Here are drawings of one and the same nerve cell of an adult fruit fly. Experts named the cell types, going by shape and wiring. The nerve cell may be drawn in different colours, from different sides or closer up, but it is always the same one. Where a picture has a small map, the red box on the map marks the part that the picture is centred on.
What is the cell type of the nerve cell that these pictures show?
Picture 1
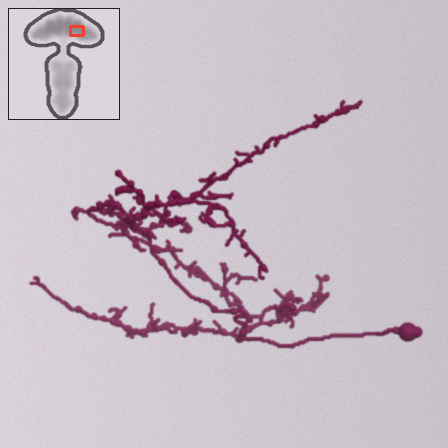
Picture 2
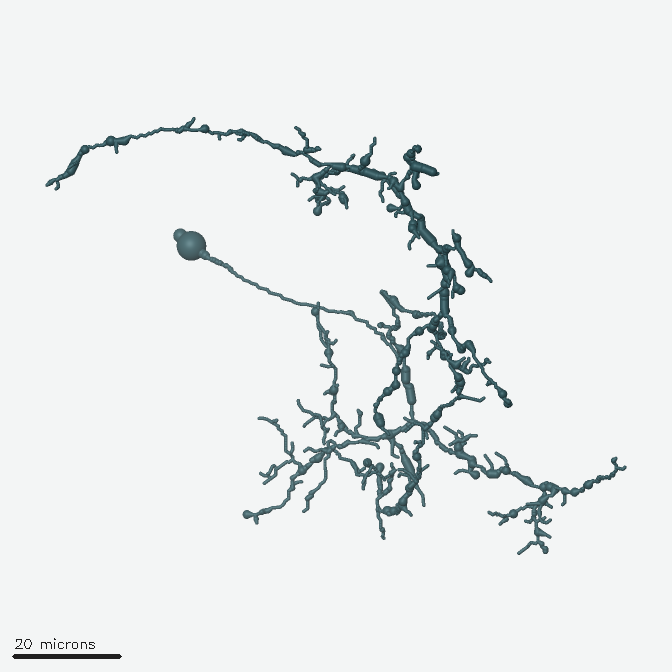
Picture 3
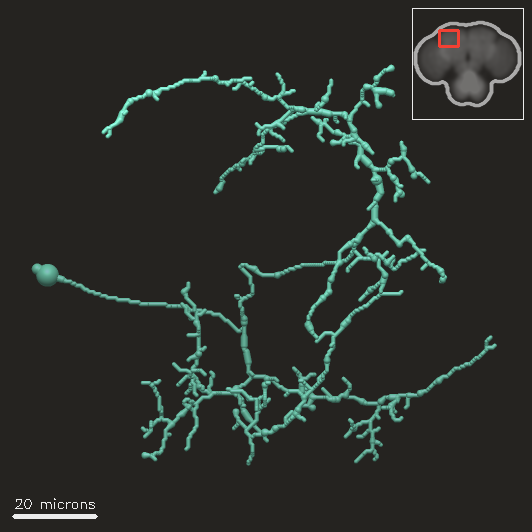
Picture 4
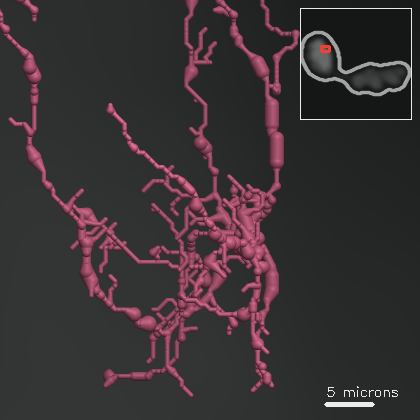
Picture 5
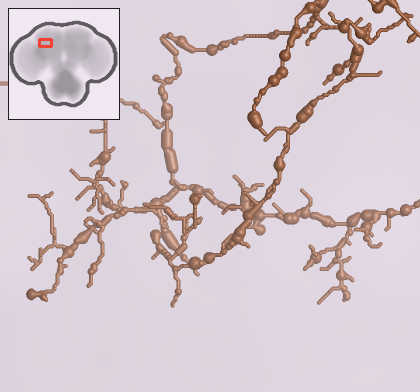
SLP360_d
